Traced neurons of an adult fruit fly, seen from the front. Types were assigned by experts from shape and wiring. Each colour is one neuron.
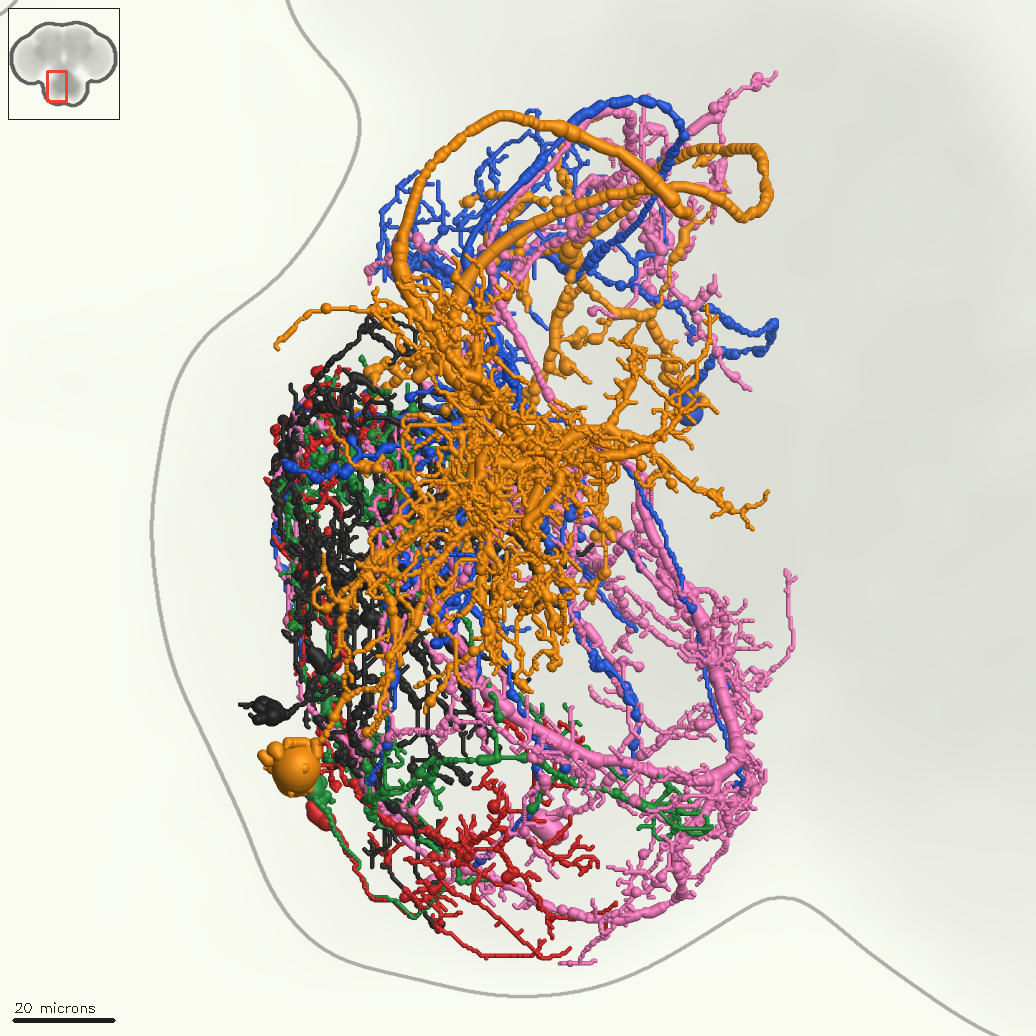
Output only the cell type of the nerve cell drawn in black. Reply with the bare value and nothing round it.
IN16B036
